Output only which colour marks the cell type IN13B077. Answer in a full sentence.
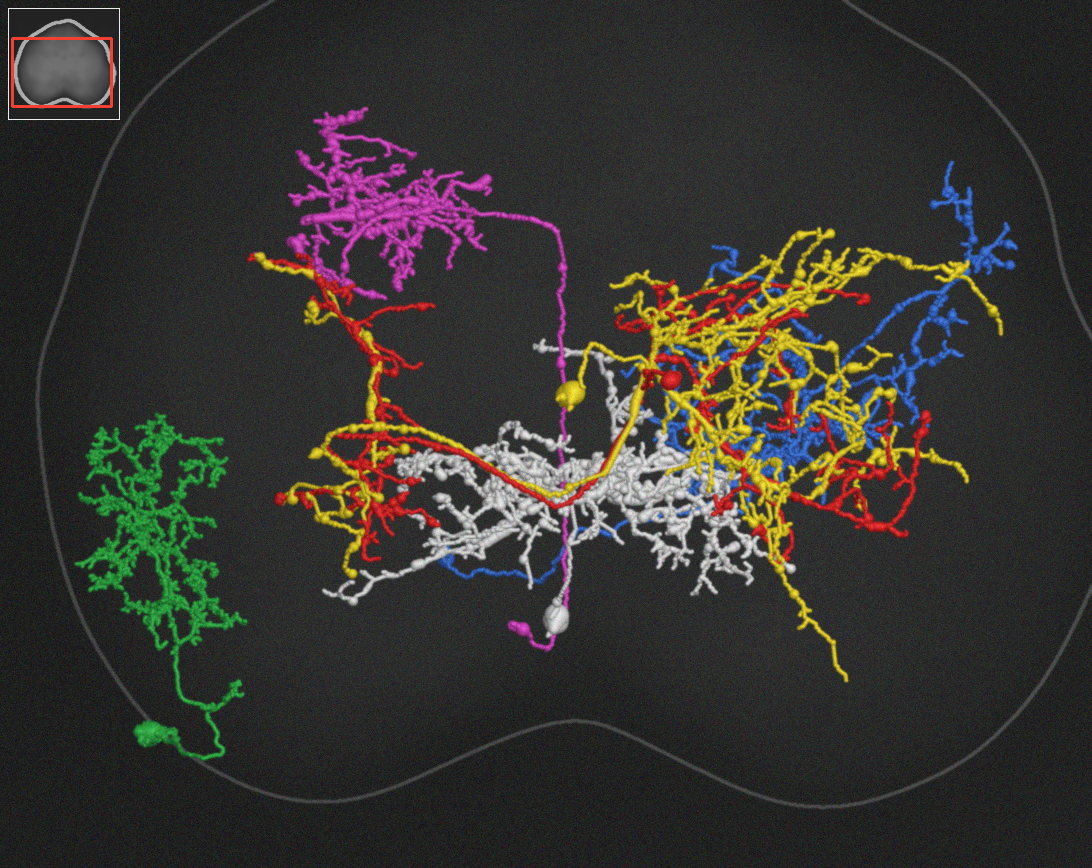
The colour is blue.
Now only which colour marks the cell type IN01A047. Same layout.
The colour is yellow.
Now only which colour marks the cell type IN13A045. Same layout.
The colour is green.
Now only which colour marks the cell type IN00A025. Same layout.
The colour is white.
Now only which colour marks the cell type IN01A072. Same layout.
The colour is red.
